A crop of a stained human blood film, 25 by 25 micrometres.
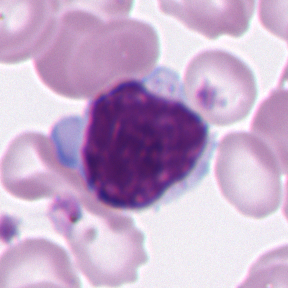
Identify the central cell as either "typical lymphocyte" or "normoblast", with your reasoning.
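This is a typical lymphocyte, not a normoblast. What decides is its pale blue cytoplasm.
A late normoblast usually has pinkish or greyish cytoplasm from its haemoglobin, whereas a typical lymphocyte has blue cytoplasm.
The nucleus, about 11 micrometres across, fills most of the cell, and its chromatin is dark purple and densely clumped. A small pale blue bulge of cytoplasm protrudes on the left side of the cell.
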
